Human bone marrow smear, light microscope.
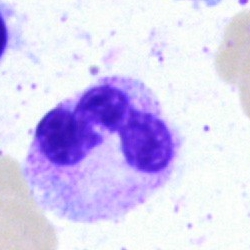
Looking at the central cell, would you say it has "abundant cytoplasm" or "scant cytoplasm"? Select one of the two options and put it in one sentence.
The cytoplasm of this cell is abundant.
